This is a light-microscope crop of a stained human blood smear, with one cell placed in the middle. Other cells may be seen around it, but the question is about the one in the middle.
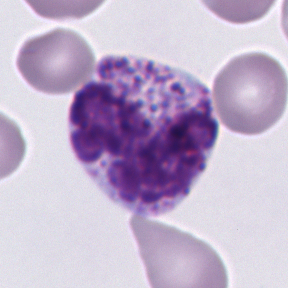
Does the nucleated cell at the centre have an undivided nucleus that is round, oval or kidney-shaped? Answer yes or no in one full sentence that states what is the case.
No, the cell's nucleus is segmented into two or more lobes.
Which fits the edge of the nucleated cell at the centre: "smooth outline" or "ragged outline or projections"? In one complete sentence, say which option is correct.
The cell is bounded by a smooth edge without blebs or tags.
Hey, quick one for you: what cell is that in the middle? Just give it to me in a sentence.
In this crop, the cell at the very middle is a basophil.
